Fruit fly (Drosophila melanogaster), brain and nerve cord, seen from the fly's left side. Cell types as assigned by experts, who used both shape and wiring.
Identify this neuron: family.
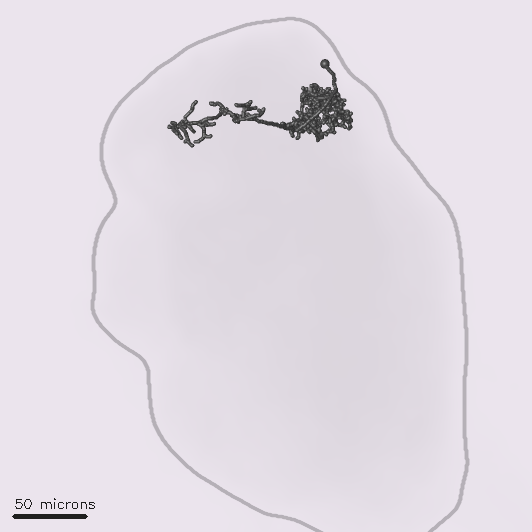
hemilineage VLPd&p1_posterior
